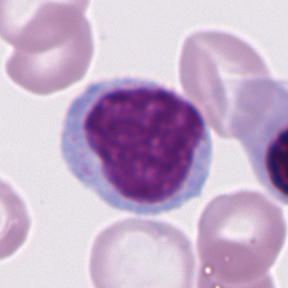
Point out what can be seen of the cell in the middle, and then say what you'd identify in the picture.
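Notice the smooth, slightly oval outline of the cell. The chromatin is dark purple and coarsely clumped, with small paler patches between the clumps. The cytoplasm is pale grey-blue, and you'll find no vacuoles in it. This cell is a typical lymphocyte.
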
